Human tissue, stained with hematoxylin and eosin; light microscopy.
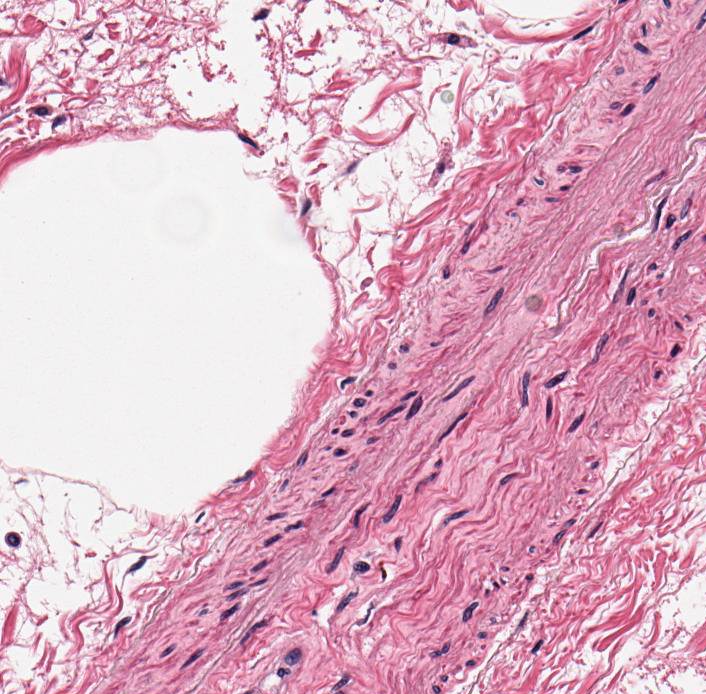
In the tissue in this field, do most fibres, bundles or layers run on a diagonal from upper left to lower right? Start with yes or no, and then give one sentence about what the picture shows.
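No. A dense pink fibrous band runs diagonally from the lower left toward the upper right of the field.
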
